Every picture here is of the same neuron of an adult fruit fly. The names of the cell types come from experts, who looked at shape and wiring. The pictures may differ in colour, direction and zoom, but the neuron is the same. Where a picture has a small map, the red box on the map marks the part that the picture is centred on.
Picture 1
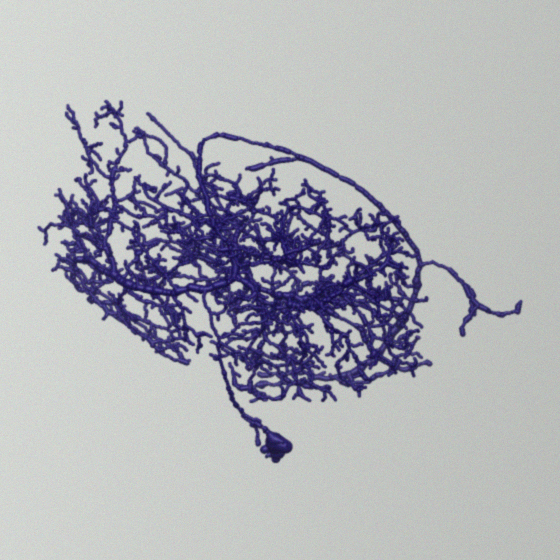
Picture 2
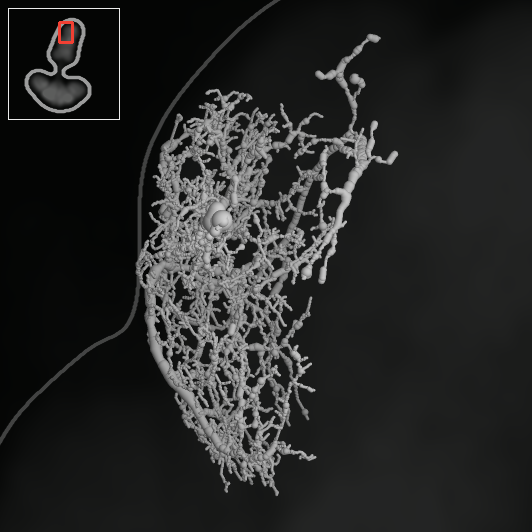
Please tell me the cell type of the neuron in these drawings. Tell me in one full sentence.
This neuron is assigned to the cell type IN09A002.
